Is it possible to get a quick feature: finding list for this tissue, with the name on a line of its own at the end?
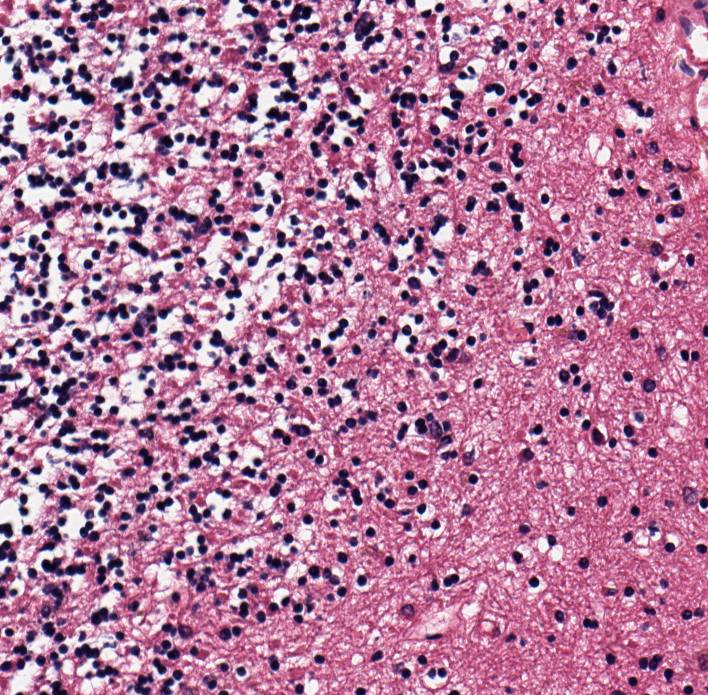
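Left half: crowded with small dark nuclei
Right half: far fewer nuclei, pink background
Transition: gradual, no sharp border
Left nuclei: small, round, evenly dark; cytoplasm barely visible
Right background: finely fibrillary pink meshwork
Name: cerebellum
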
